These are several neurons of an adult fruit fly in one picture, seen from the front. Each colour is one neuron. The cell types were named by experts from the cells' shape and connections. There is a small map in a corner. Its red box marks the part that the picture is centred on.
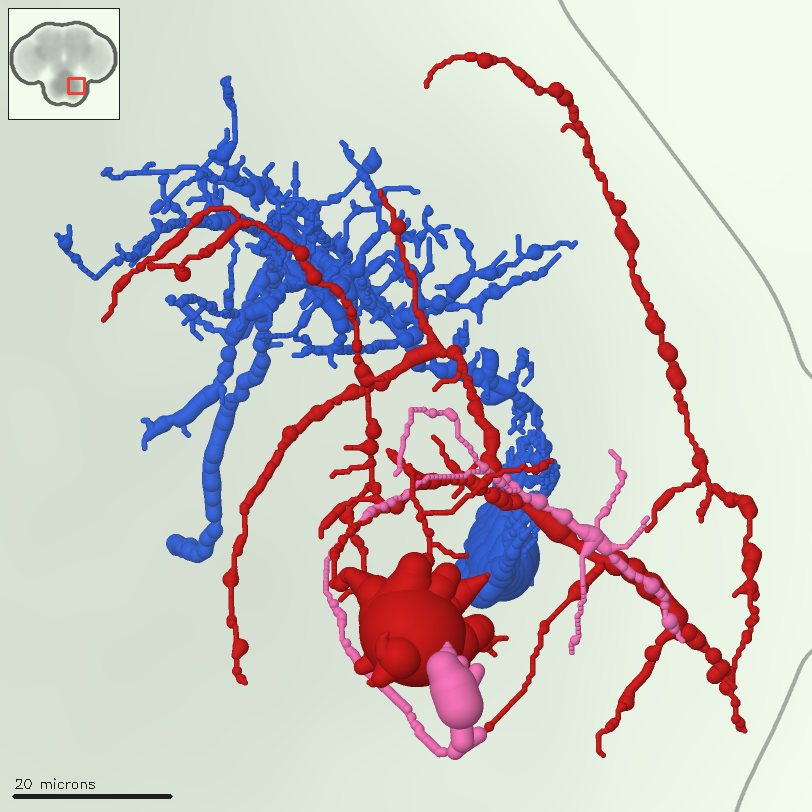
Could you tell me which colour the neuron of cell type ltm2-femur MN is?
blue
